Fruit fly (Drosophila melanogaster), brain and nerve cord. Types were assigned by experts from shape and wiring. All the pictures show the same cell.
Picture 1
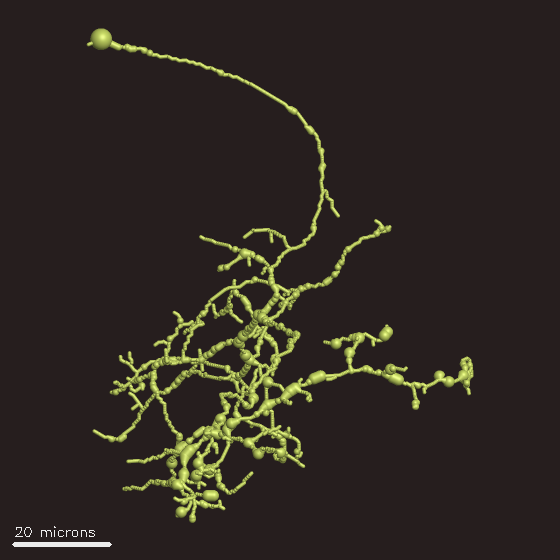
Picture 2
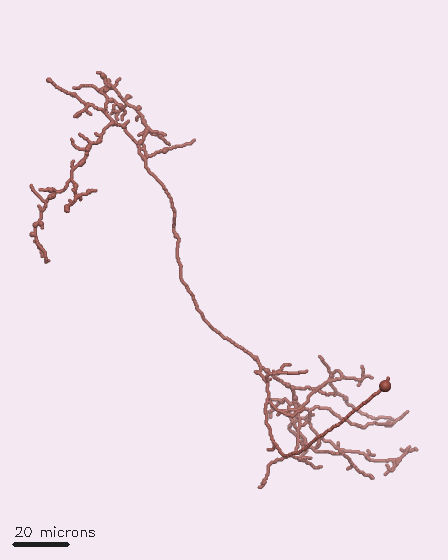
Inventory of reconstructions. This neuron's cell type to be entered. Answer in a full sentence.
The cell type is CB1149.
